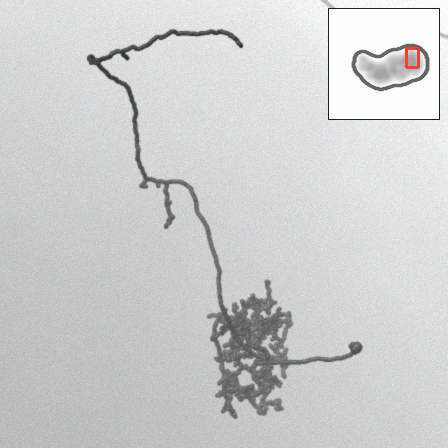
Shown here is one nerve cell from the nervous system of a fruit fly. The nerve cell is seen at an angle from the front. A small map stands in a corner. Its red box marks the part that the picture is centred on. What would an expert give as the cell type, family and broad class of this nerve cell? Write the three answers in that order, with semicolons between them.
LoVP6; LoVP; visual projection neuron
